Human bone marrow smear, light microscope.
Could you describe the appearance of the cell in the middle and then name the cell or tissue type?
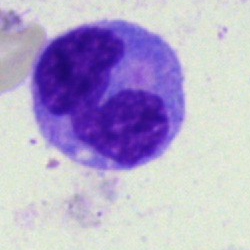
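Let me go round the edge first: the outline is round and smooth. A moderate rim of pale lilac-blue cytoplasm surrounds the nucleus, and I see no coarse orange granules in it. At the upper right, in the notch between the two lobes, there's a paler, faintly pinkish patch of cytoplasm. This is a monocyte.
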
